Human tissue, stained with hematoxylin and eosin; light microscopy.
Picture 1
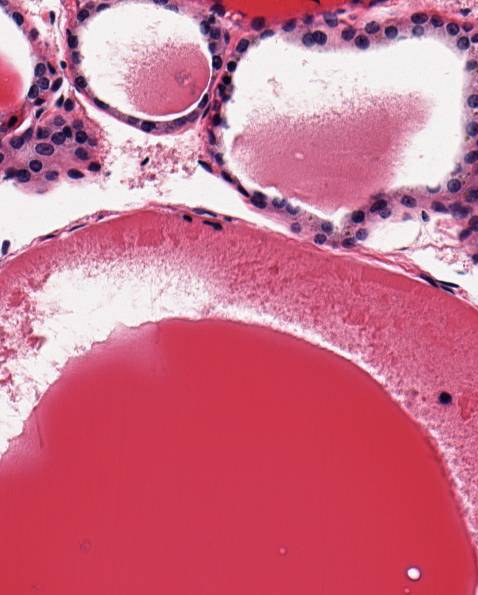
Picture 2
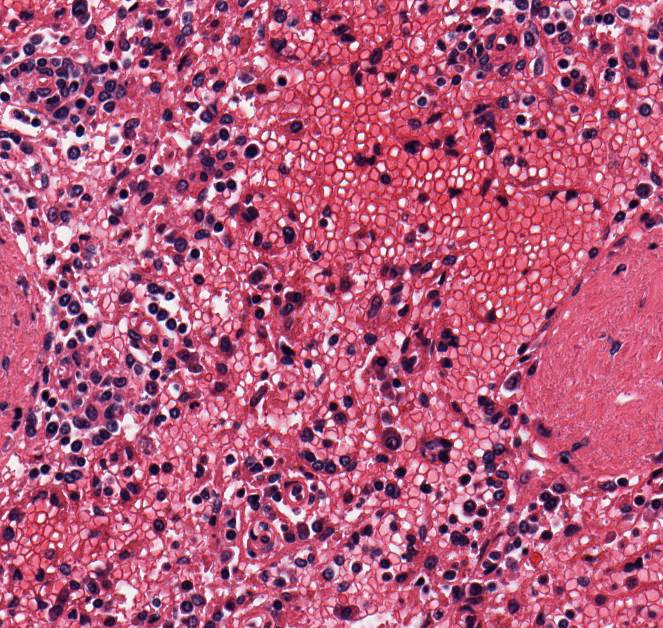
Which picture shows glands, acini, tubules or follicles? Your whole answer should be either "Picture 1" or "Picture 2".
Picture 1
